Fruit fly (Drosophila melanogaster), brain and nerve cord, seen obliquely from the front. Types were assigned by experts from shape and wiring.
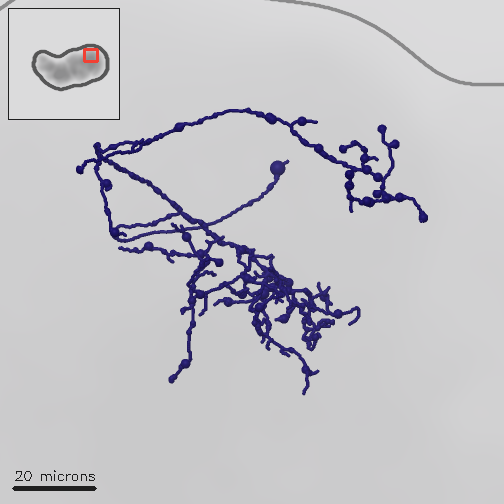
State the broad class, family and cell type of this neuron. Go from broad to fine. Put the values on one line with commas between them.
central-brain intrinsic neuron, hemilineage SLPp&v1_posterior, CB1874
